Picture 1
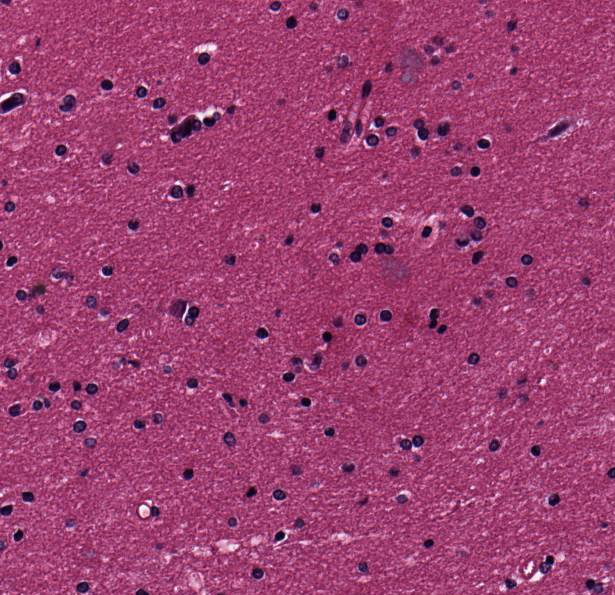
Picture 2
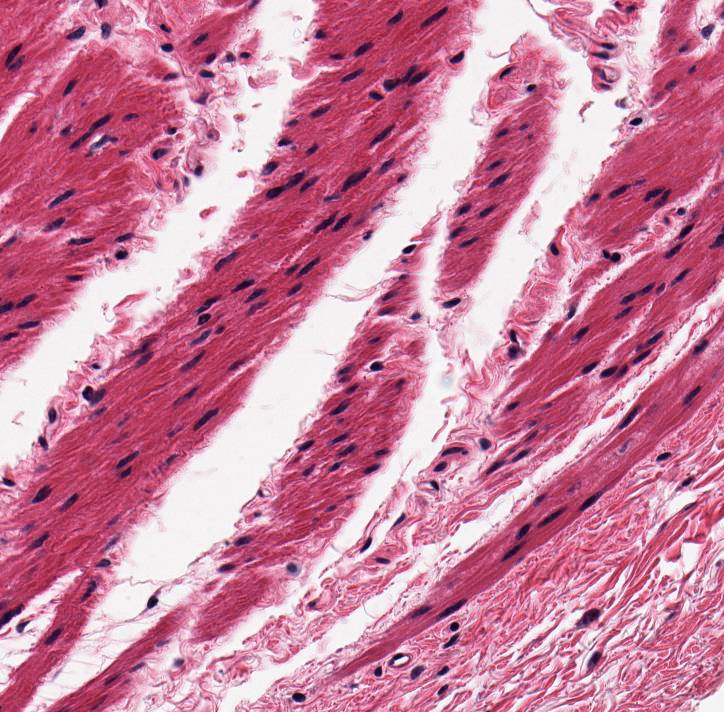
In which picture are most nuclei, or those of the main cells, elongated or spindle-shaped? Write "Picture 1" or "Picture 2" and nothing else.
Picture 2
